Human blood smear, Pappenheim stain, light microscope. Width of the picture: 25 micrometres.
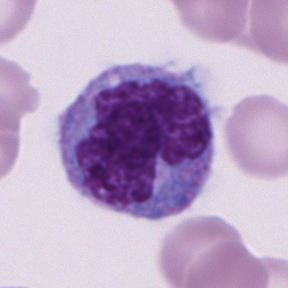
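Monocyte: the central cell in this stained peripheral blood smear, about 14 micrometres across. See how its nucleus folds, with a deep cleft opening to the lower right, filling about 60% of the cell's area. The pale grey-blue cytoplasm holds only fine, dust-like purplish granules, none of them coarse or large. A small frayed, ruffled projection sticks out at the upper right edge.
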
